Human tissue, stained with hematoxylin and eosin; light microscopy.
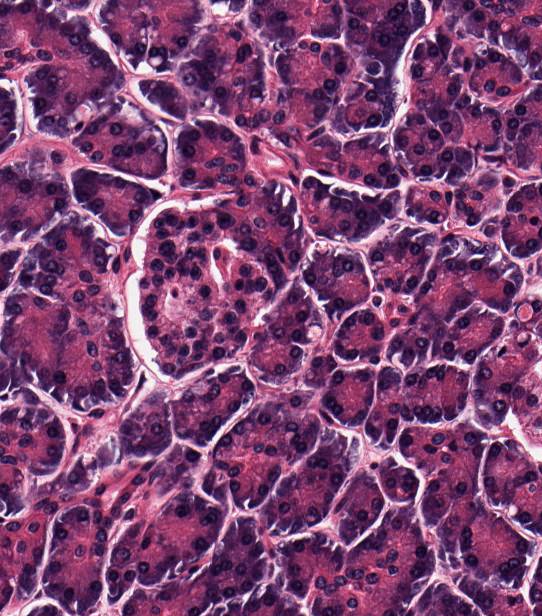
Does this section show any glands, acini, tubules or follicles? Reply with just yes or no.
Yes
